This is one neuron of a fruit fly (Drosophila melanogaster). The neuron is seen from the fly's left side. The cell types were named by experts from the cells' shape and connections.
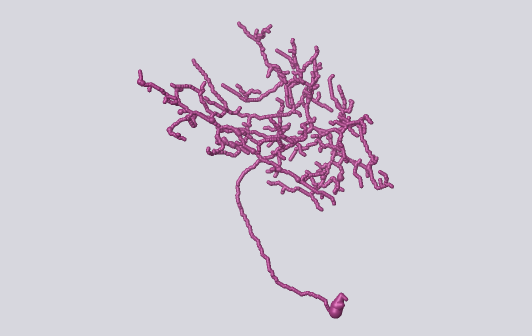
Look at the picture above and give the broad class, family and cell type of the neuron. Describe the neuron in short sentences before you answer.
Dozens of branch ends can be seen. In this view it is about as wide as it is tall. It is a central-brain intrinsic neuron. Its family is hemilineage LB3. Its cell type is GNG598.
